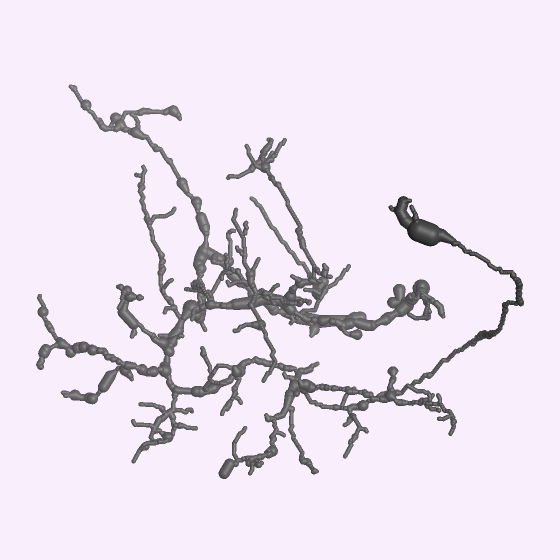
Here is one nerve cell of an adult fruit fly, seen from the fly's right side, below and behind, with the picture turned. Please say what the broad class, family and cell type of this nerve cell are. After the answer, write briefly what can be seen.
This is a nerve-cord intrinsic neuron. The family is hemilineage 03B. Its cell type is IN03B069. The cell body can be seen on the right of the picture. The picture shows dozens of branch ends.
